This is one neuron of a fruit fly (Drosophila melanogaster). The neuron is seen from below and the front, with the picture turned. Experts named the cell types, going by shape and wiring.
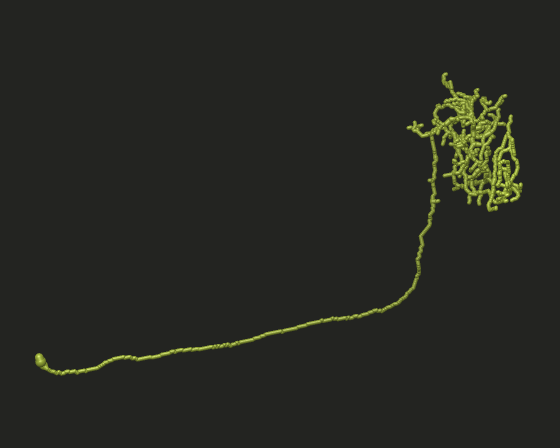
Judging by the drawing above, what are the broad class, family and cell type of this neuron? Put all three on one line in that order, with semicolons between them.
optic-lobe intrinsic neuron; Tm; Tm24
